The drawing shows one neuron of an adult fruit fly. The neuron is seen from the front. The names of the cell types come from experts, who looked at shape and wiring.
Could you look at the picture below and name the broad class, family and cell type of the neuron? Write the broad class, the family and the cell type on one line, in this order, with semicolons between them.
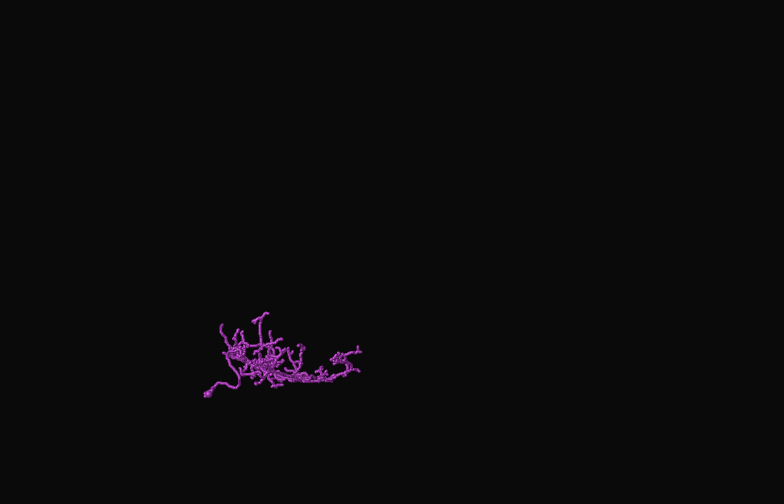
central-brain intrinsic neuron; hemilineage WEDa1; SAD117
